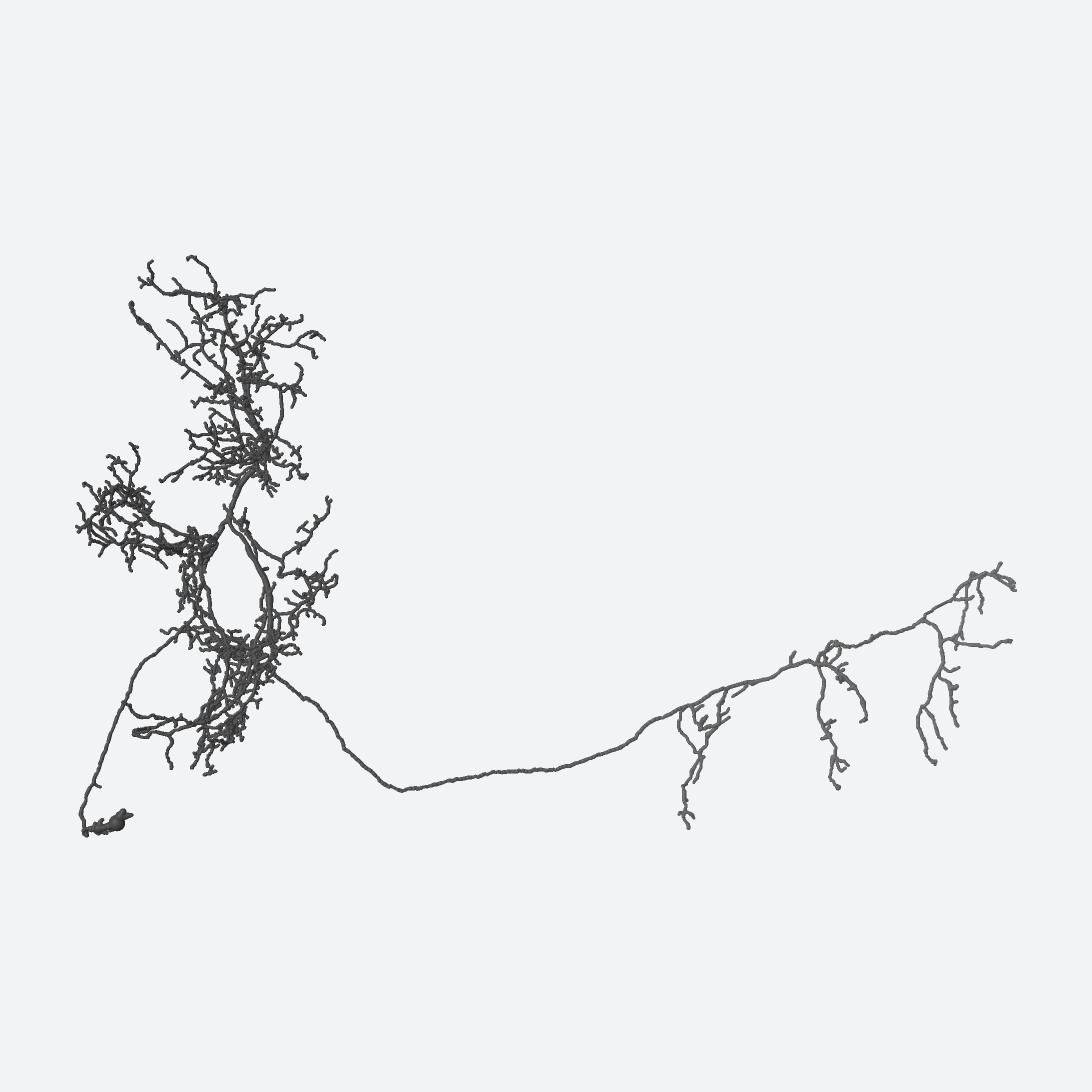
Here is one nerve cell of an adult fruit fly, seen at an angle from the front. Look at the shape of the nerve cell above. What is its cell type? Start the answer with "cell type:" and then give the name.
cell type: DNg90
